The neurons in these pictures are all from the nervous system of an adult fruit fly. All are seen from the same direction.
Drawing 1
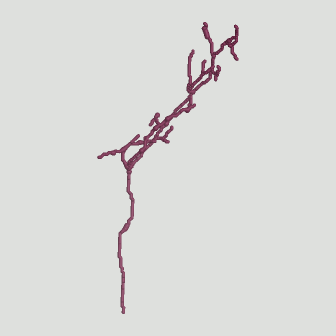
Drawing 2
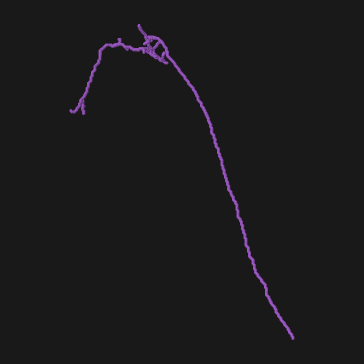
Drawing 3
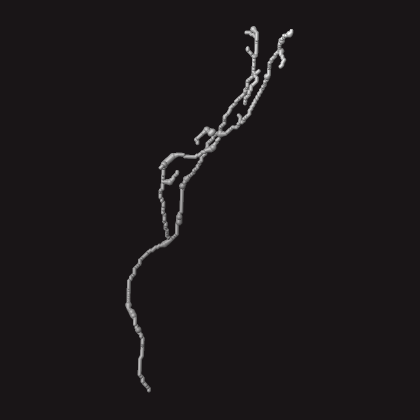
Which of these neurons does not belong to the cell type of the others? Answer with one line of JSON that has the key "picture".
{"picture": 2}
